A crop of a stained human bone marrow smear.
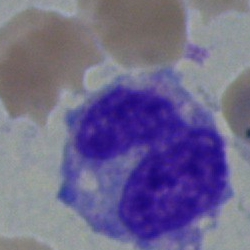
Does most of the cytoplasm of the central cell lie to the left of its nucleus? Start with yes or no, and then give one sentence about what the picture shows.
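Yes. The rim of cytoplasm is widest at the lower left of the cell.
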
